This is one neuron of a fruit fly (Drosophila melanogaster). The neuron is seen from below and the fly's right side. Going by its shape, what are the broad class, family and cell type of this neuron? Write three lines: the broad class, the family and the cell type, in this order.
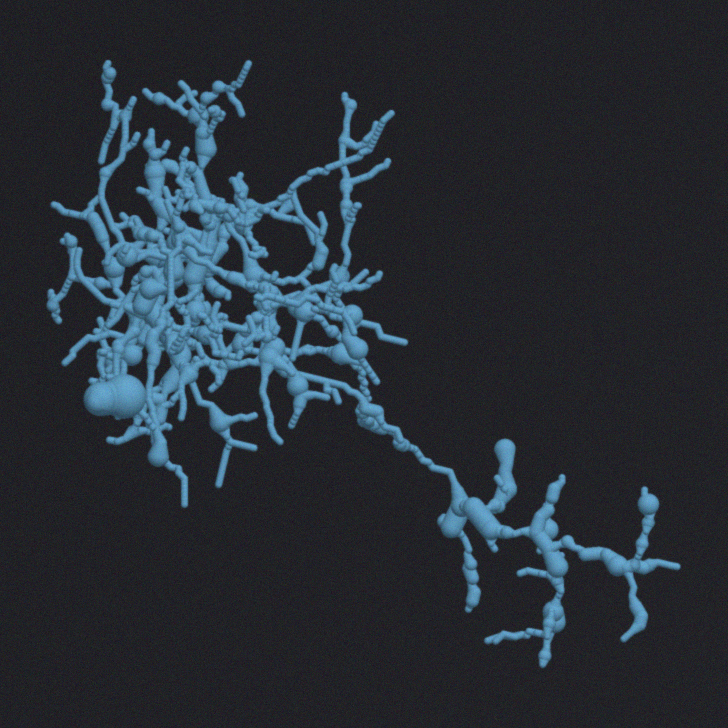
optic-lobe intrinsic neuron
Tlp
Tlp12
